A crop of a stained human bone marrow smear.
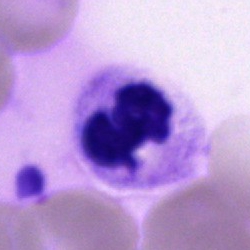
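Segmented neutrophil at the centre of the smear: the outline is roughly round, the edge smooth. Looking closer, the chromatin is very dark purple and densely clumped. A moderate rim of pale lilac cytoplasm surrounds the nucleus, widest on the right side. In it I see faint, fine violet granules rather than large coarse ones.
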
